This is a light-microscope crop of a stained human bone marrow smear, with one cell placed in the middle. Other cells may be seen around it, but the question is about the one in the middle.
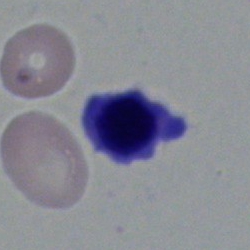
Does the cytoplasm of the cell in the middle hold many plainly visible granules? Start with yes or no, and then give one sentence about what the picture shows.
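No. No distinct granules are visible anywhere in the cell.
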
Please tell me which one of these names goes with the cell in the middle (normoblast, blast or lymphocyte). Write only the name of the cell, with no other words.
normoblast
